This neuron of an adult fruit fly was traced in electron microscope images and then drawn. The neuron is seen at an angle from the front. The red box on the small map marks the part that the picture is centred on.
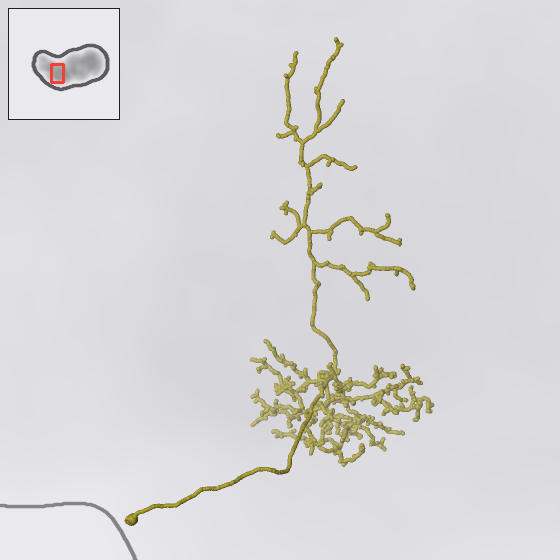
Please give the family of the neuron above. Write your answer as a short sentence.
The family is Cm.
